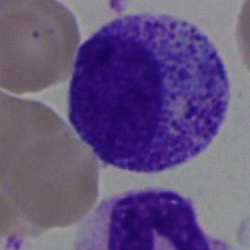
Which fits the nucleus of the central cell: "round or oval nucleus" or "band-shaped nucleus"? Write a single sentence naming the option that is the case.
Its nucleus forms a single compact round or oval shape.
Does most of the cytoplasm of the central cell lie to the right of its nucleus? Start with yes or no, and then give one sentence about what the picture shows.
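Yes. The nucleus lies off-centre toward the left side of the cell.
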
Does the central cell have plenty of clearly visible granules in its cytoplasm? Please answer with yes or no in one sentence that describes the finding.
Yes, many visible granules are held in the cytoplasm of the cell.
